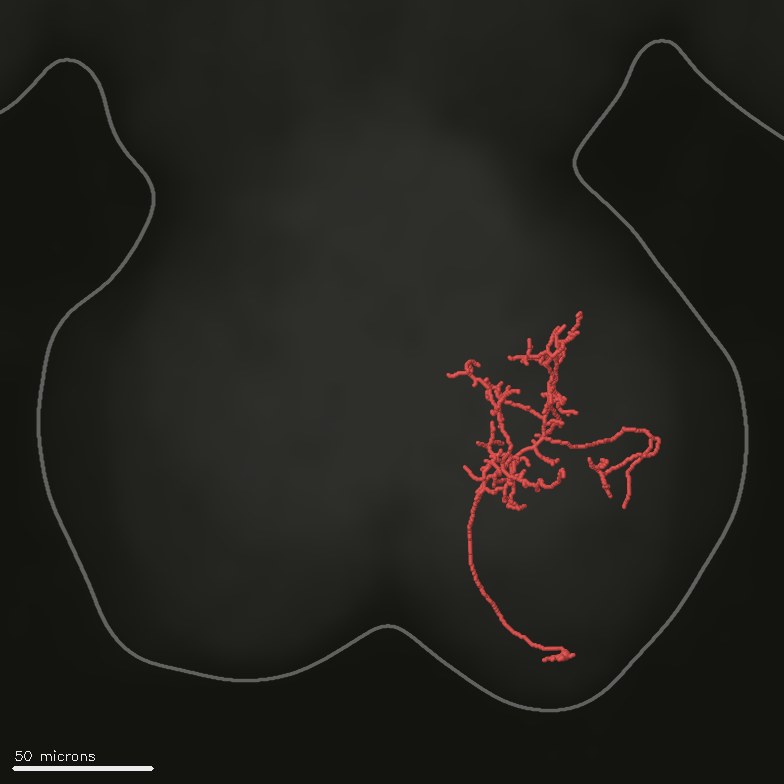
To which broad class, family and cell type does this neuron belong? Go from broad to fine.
nerve-cord intrinsic neuron; hemilineage 04B; IN04B108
